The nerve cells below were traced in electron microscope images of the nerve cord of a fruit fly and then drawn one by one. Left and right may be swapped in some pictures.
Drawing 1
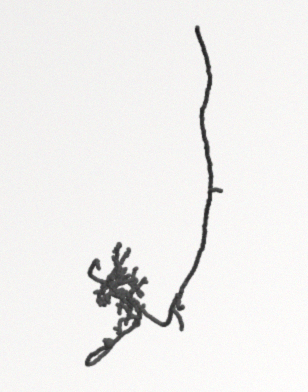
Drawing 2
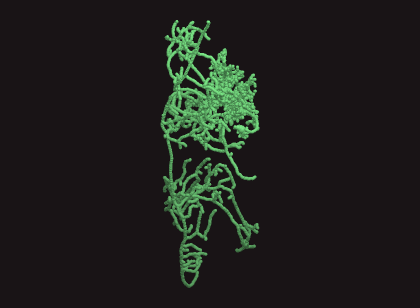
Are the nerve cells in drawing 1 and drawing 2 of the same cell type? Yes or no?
no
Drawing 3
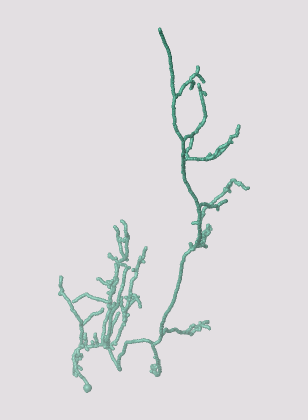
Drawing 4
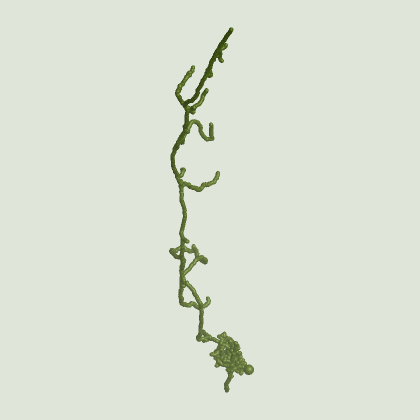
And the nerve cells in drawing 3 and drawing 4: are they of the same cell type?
yes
